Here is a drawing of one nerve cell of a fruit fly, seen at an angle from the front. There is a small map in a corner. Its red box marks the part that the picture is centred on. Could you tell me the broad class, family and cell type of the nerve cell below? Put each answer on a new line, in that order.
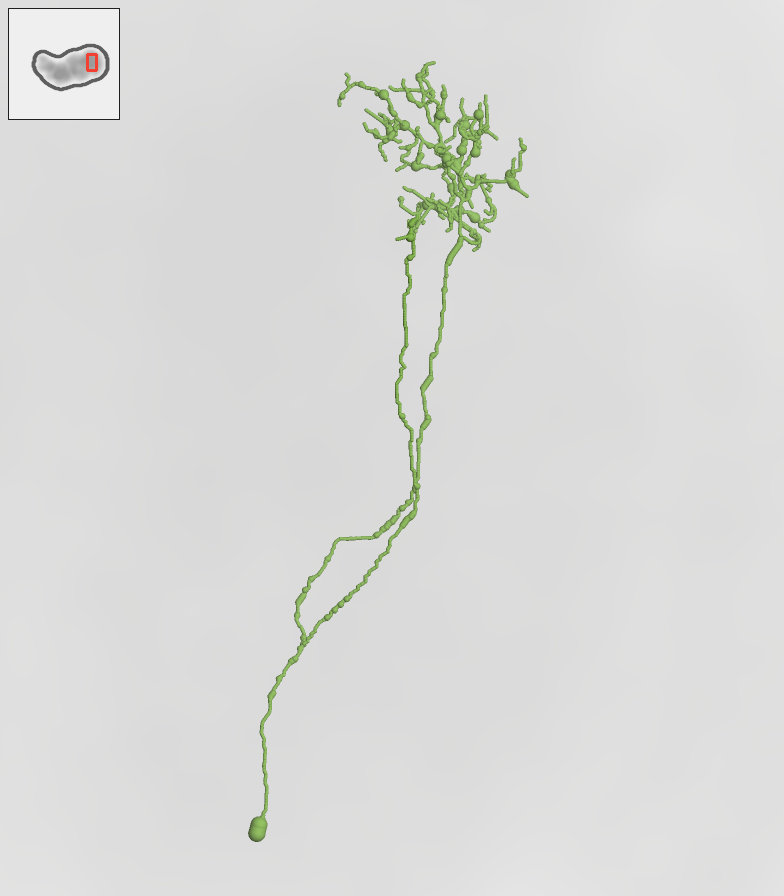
visual projection neuron
LoVP
LoVP1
